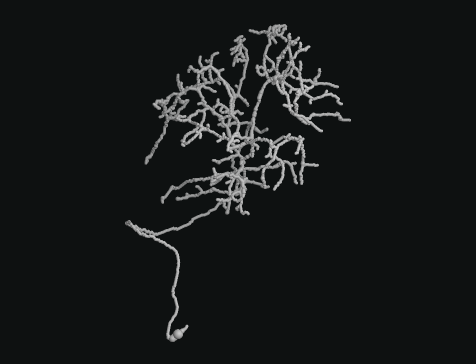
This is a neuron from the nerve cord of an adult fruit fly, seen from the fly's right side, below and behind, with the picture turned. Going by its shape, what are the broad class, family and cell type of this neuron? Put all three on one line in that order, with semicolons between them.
nerve-cord intrinsic neuron; hemilineage 03A; IN03A067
